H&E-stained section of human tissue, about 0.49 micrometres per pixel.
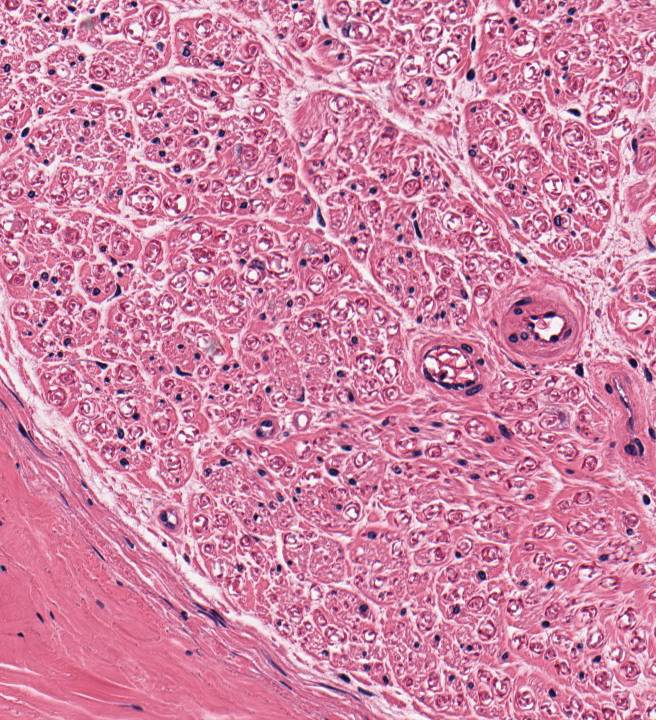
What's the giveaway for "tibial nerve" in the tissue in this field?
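Tibial nerve, then: tightly packed round nerve fibres, cut in cross-section, divided into small groups by thin pale septa.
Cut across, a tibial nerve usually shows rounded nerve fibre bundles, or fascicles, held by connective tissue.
Small dark oval nuclei sit singly between fibres.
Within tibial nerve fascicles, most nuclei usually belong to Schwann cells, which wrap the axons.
Two small vessels lie among the fibres at right middle, the rightmost with a thick pink wall. Flattened cells with thin elongated nuclei form a narrow layer along the lower-left edge.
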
